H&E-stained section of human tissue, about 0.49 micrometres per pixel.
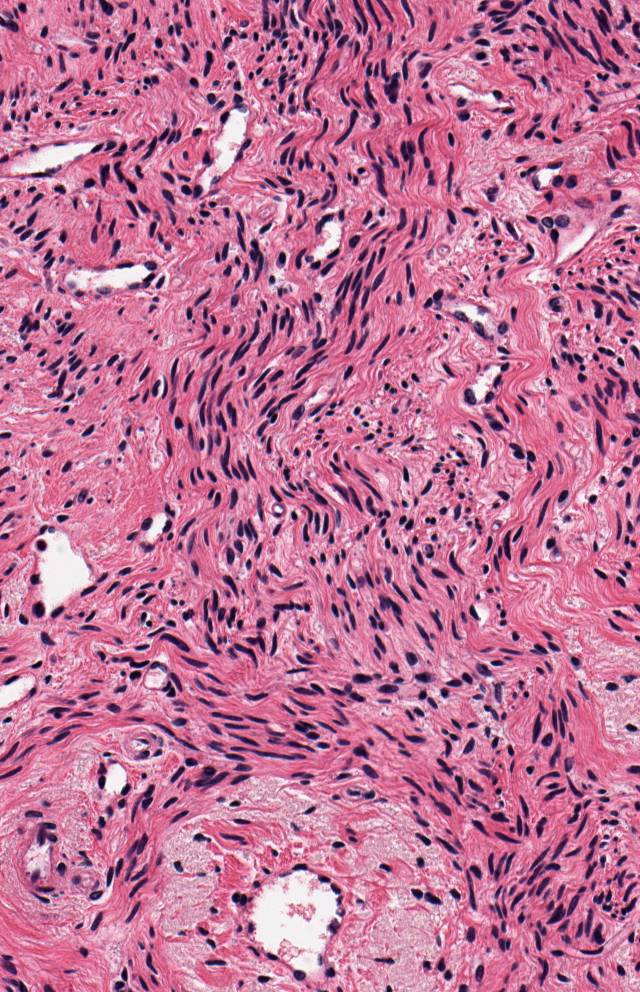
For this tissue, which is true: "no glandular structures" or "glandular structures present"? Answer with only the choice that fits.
No glandular structures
